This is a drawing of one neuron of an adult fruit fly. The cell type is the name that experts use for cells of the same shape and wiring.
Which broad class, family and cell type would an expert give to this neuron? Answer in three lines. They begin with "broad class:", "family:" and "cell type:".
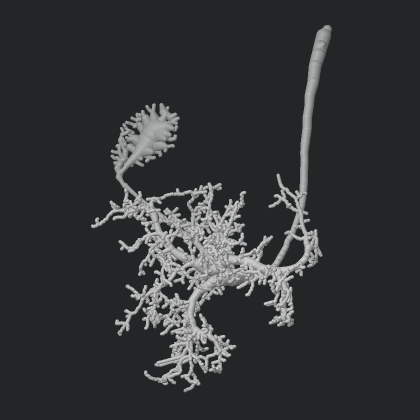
broad class: motor neuron of the nerve cord
family: hemilineage 16B
cell type: i1 MN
